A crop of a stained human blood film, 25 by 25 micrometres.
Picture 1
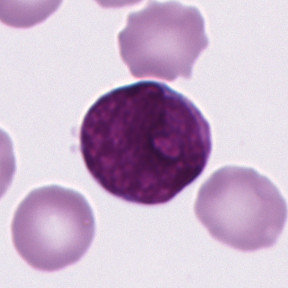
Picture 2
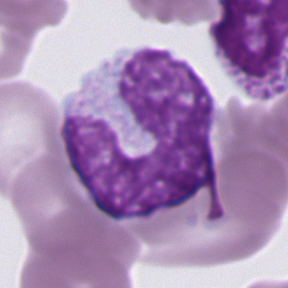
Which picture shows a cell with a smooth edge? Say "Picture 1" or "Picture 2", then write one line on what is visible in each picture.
Picture 1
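Picture 1: The cell's outline is smooth, without projections or blebs.
Picture 2: A single thin dark purple tag projects from the lower right of the cell.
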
